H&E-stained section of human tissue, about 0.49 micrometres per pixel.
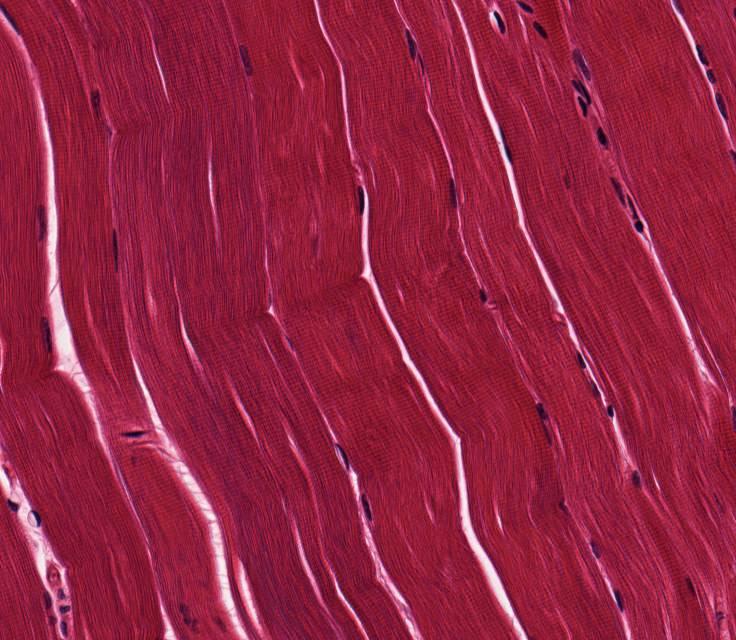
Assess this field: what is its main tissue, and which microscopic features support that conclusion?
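This is skeletal muscle. Notice where the nuclei sit: dark, flattened and elongated, they lie at the edges of the fibres.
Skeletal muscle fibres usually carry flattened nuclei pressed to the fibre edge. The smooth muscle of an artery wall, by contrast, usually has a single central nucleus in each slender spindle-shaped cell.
Along each fibre run fine lines of myofibrils, in deep red cytoplasm. Between fibres lies scant connective tissue with few nuclei.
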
